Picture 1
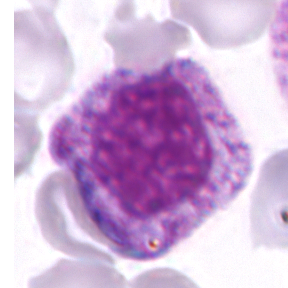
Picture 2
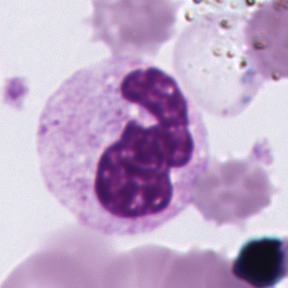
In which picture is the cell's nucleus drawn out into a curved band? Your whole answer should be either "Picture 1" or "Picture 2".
Picture 2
